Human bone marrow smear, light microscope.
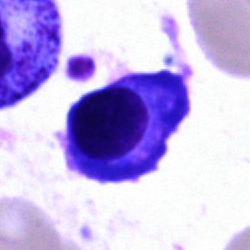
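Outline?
Irregular, drawn out to a blunt point at upper right.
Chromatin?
Dark, densely condensed throughout the nucleus.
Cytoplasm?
Moderate, deep blue, with a paler zone against the right border of the nucleus.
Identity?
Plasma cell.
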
